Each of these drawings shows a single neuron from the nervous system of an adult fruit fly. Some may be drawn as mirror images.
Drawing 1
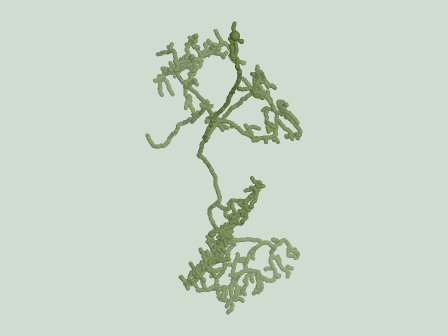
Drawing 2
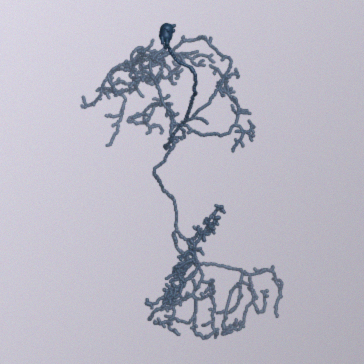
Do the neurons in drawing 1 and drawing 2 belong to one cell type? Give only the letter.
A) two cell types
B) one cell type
B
